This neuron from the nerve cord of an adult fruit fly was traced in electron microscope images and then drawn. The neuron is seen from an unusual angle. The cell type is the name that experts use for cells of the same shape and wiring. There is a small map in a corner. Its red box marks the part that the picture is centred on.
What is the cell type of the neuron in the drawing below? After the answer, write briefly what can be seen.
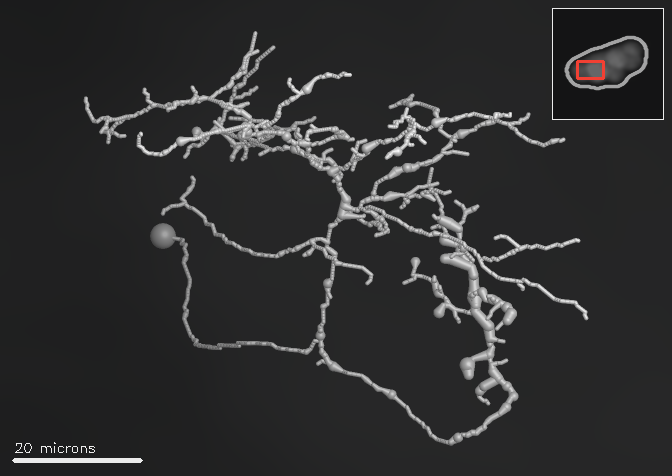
The cell type is IN09A054. It is a nerve-cord intrinsic neuron. From left to right in the picture it spans about 80 microns. The picture shows dozens of branch ends.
